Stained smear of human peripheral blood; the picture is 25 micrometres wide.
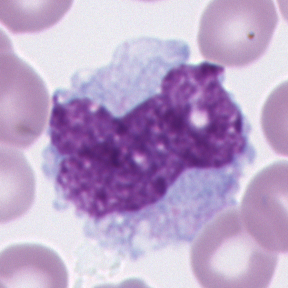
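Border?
Irregular and frayed, not smooth.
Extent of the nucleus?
Across the cell, from the left edge to the right side.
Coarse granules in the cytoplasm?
None, neither orange nor dark purple.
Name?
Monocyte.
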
